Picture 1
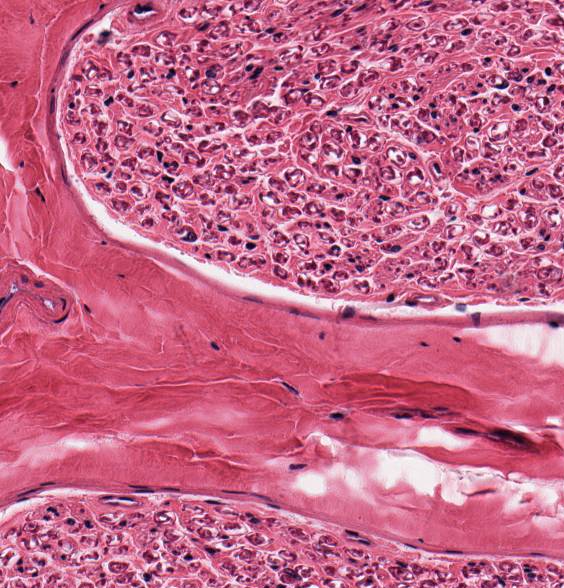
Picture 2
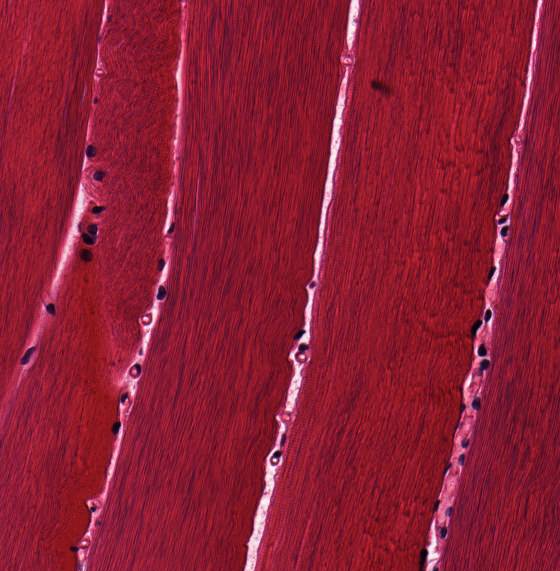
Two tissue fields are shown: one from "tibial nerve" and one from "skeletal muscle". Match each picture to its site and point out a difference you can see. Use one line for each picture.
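Site of picture 1: tibial nerve. Two nerve fascicles are cut in cross section, a large oval one filling the upper right and a second one along the bottom edge.
Site of picture 2: skeletal muscle. Long parallel muscle fibres run obliquely across the whole field from lower left to upper right.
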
